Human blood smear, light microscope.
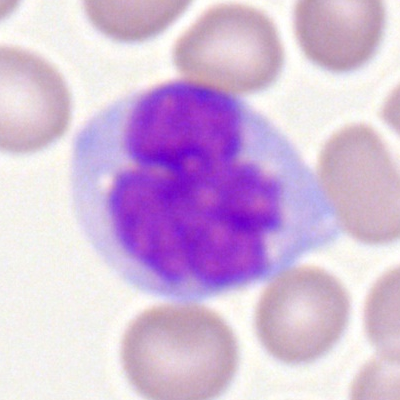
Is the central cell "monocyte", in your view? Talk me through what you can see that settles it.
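Monocyte is the correct name for this cell; myeloblast does not apply. The nucleus is deeply folded into several lobes, which speaks for monocyte and against myeloblast.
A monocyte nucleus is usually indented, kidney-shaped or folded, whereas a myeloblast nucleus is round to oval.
No distinct nucleolus is seen, which likewise favours monocyte over myeloblast.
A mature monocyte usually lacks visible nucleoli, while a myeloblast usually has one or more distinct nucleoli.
Also present are an oval outline narrowing to a blunt point on the right, dark purple chromatin with scattered paler patches, a moderate rim of cytoplasm, and no distinct granules.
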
